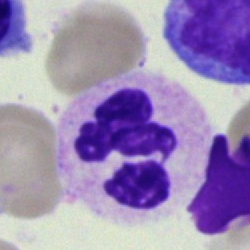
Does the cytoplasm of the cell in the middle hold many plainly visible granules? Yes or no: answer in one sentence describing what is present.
Yes, there is a large number of visible granules in the cell's cytoplasm.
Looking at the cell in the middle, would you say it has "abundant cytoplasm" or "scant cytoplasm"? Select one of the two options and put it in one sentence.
Around the nucleus lies a broad area of cytoplasm.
